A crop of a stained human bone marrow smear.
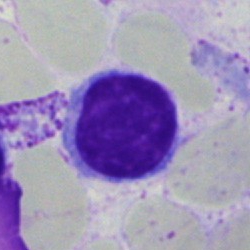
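Lymphocyte (central cell), stained human bone marrow smear, light microscope. Outline round and smooth. The cytoplasmic rim is wider on the left side than on the right. Chromatin dense and dark purple, with a slightly mottled texture. No granules are visible in the cytoplasm.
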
